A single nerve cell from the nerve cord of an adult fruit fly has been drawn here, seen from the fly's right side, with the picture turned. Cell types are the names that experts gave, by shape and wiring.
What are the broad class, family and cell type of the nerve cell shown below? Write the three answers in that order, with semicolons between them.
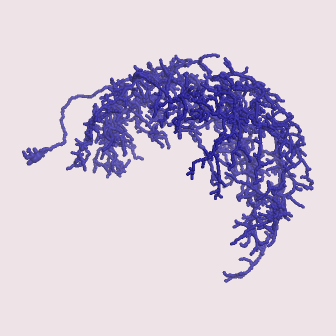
nerve-cord intrinsic neuron; hemilineage 03B; IN03B035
